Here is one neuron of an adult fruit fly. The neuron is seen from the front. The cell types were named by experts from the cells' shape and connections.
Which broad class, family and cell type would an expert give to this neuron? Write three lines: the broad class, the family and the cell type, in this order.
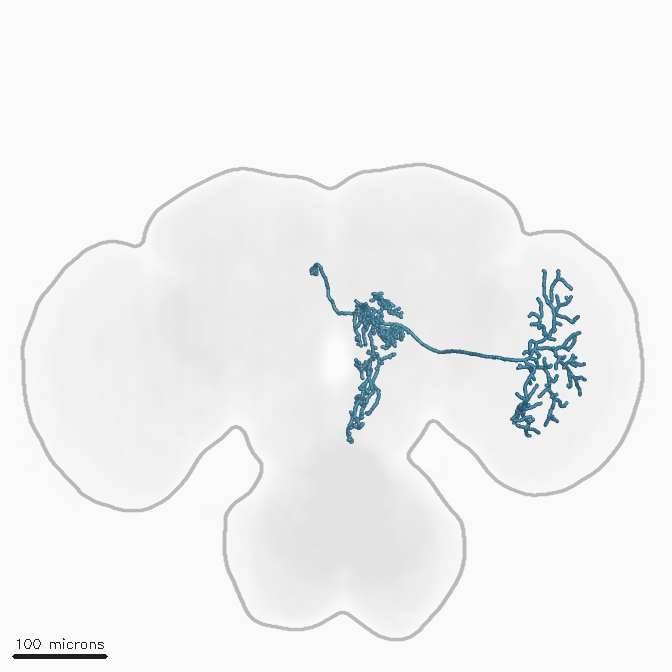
visual centrifugal neuron
hemilineage DM1_posterior
MeVC5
